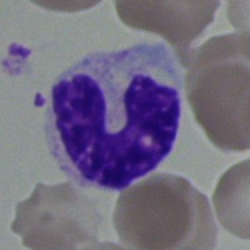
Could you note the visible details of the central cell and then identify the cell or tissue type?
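Note the nucleus: a thick U-shaped band whose open side faces upward. No nucleoli can be seen in it. Sparse, fine violet granules lie scattered in the cytoplasm. The outline of the cell is roughly round. This example is a band neutrophil.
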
